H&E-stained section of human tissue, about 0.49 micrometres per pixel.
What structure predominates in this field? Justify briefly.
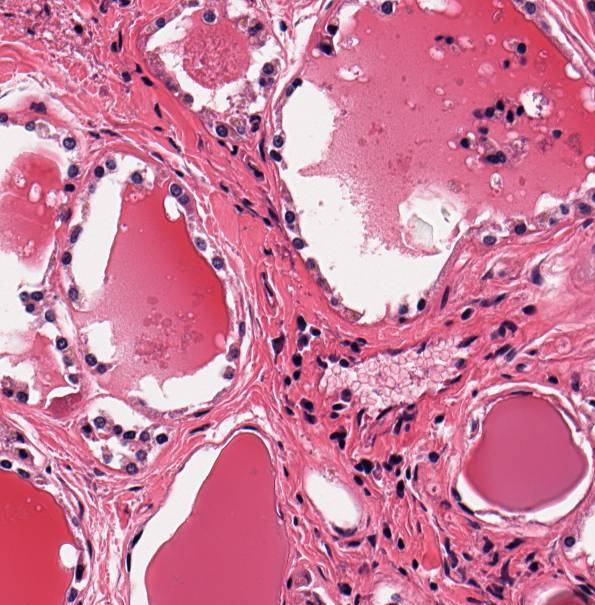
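Thyroid follicle makes up most of the field. Check one: closed spaces of widely varying size, separated by fibrous stroma, hold pink content rather than solid sheets of cells as in parathyroid gland. Check two: each is lined by a single layer of flattened to cuboidal cells with round, dark-staining nuclei.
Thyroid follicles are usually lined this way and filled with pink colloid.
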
